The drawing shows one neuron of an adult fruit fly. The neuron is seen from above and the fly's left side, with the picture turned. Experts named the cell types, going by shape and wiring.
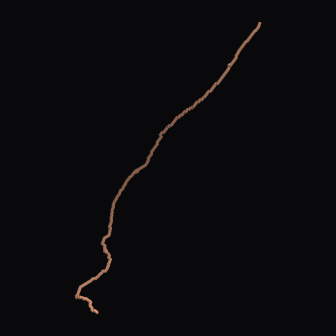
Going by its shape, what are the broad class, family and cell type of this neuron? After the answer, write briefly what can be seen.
It is a sensory neuron entering the nerve cord. The name of its family is class mechanosensory tactile. It is of cell type SNta43. No cell body is drawn. It has a dozen or fewer branch ends.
